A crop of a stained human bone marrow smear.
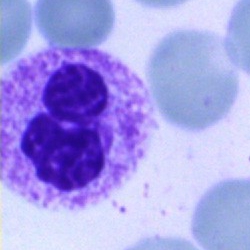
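Segmented neutrophil, the central cell. Its chromatin is condensed and stains dark purple. Numerous purple granules fill the cytoplasm, lying around the nucleus without obscuring its outline. Between the granules, the cytoplasm is pale lilac.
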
